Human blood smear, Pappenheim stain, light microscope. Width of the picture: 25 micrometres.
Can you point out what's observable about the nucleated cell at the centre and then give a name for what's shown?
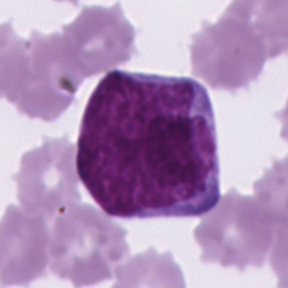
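A single unlobed nucleus fills most of this cell, leaving only a narrow rim of cytoplasm that lies mainly along the right side. The chromatin is finely granular rather than coarsely clumped. This is a myeloblast.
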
